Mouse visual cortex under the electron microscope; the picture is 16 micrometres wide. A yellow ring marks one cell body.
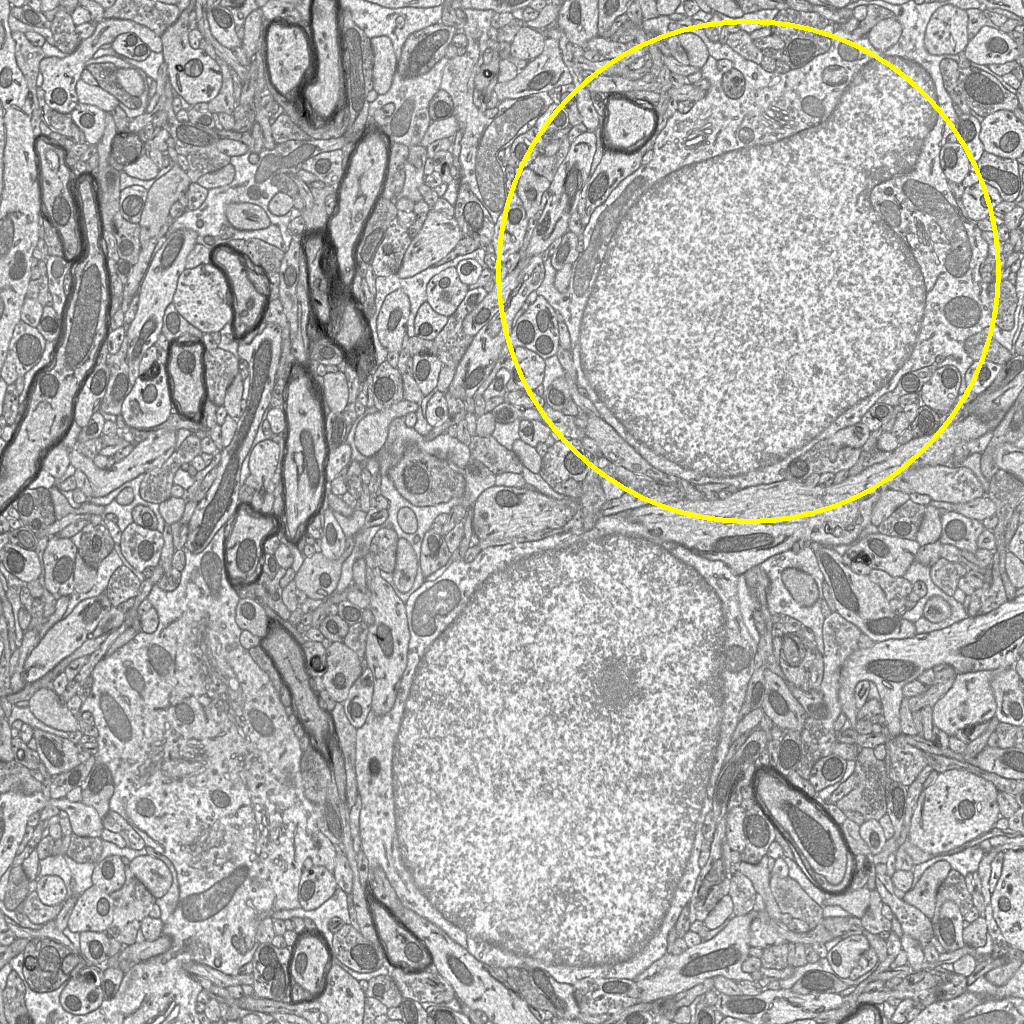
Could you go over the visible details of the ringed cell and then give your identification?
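On the right side of the ringed cell, the nuclear outline is notched where cytoplasm holding mitochondria pushes into it. The chromatin is fine-grained and evenly spread, with no large dark clumps. You won't find a distinct nucleolus, and the visible cytoplasm has no dark lipofuscin-like granules. So this one's an astrocyte.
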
